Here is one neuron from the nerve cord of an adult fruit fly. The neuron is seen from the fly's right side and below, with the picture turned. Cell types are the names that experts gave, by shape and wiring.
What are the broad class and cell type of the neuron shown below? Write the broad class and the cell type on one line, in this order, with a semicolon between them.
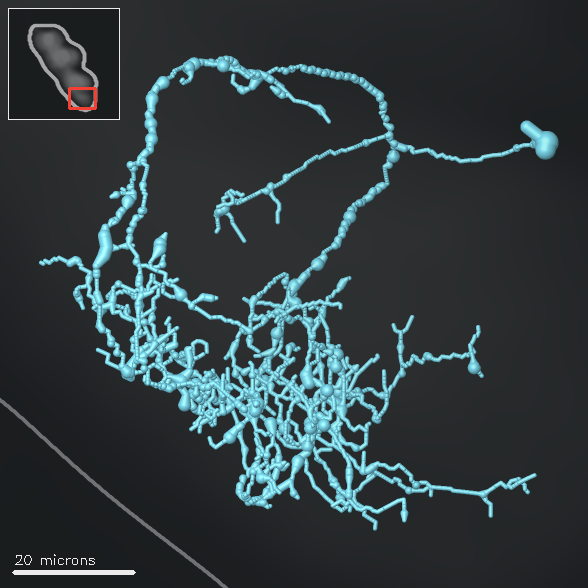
nerve-cord intrinsic neuron; INXXX293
